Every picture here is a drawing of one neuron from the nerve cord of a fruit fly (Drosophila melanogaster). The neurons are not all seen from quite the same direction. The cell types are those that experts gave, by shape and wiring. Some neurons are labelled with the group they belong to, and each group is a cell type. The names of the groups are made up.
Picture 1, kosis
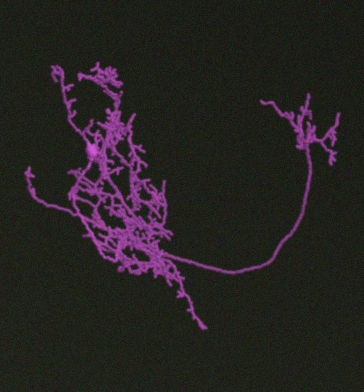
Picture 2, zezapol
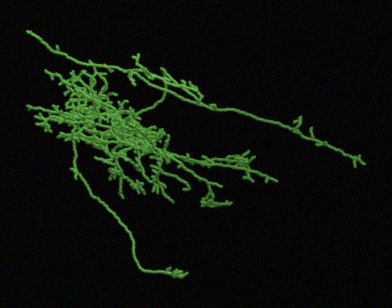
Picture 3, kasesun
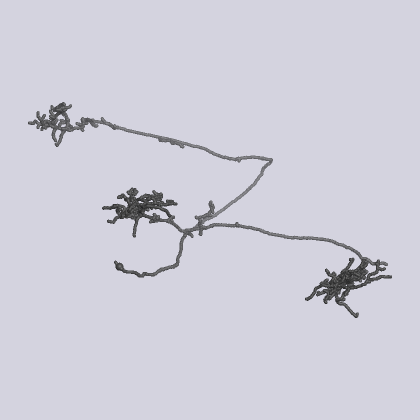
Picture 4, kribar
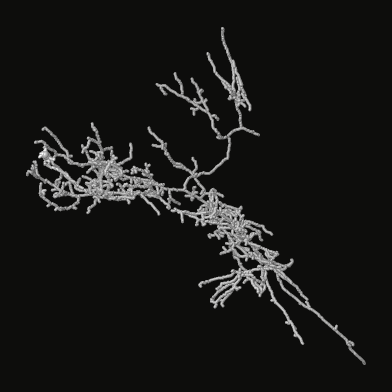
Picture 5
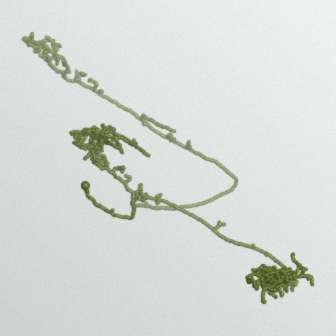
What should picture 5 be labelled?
kasesun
